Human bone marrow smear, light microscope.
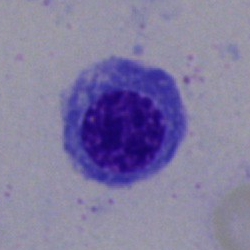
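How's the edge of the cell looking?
Slightly irregular and bumpy, not smoothly round.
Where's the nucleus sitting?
Off-centre, nearer the lower edge than the upper.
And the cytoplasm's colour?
Deep blue, and no distinct granules in it.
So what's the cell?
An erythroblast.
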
